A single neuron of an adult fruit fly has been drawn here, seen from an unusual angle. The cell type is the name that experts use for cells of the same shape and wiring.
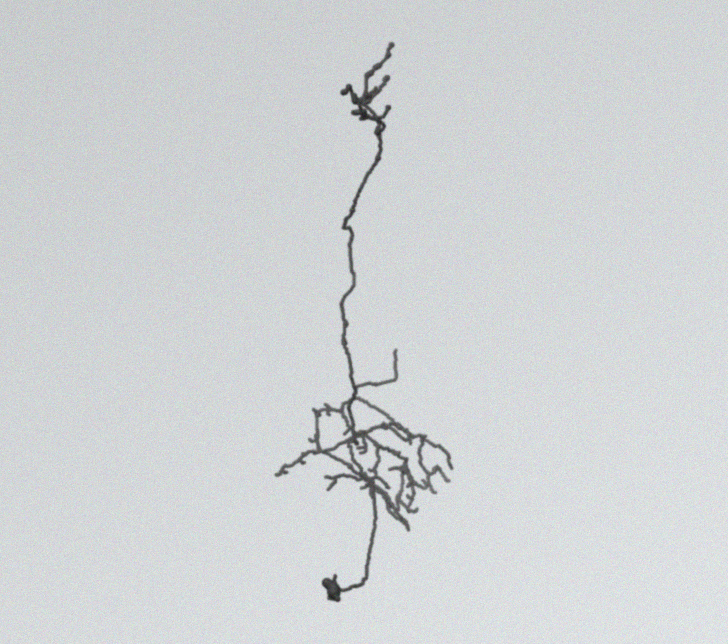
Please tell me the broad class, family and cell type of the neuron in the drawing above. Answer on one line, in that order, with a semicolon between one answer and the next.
central-brain intrinsic neuron; hemilineage LB3; GNG613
